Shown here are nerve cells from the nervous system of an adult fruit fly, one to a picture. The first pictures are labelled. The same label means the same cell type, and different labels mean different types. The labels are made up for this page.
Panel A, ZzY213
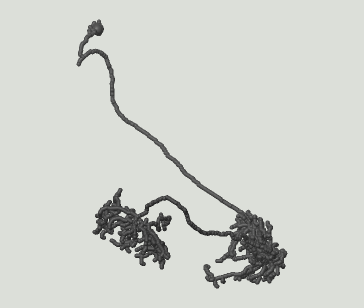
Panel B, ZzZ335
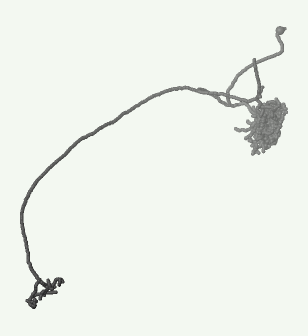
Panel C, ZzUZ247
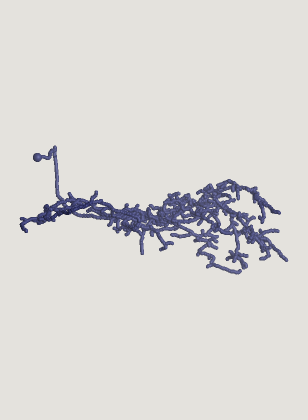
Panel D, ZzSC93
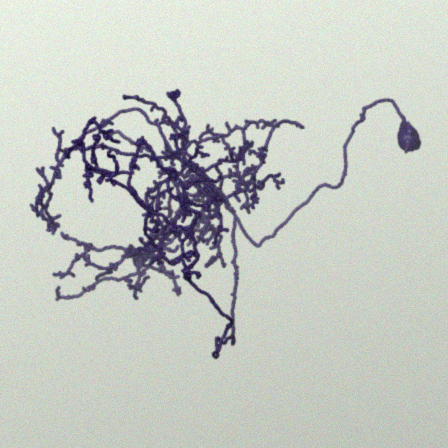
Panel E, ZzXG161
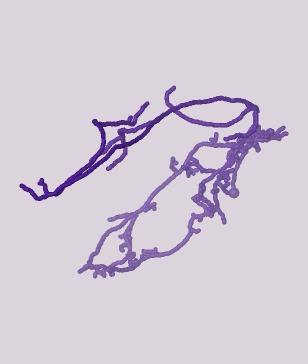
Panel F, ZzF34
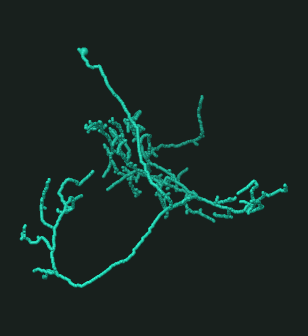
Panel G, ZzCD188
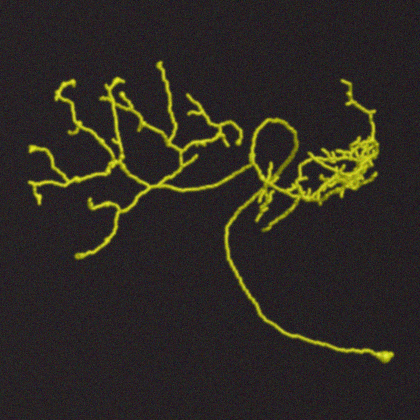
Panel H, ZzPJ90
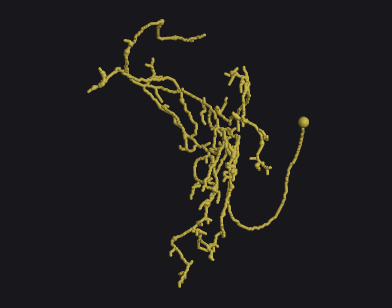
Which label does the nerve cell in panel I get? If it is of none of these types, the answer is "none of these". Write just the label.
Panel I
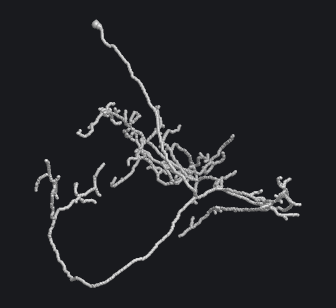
ZzF34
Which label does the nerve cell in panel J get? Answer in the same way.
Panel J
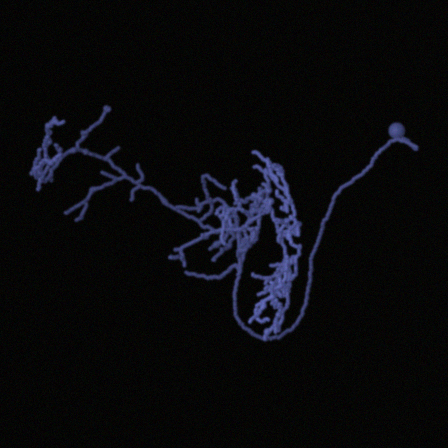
ZzPJ90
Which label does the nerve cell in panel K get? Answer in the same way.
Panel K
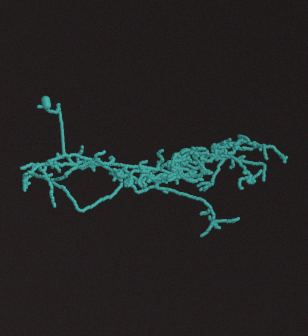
ZzUZ247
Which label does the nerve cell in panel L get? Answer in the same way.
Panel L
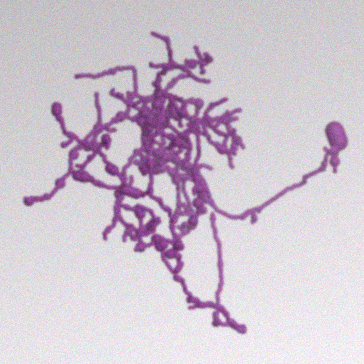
ZzSC93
